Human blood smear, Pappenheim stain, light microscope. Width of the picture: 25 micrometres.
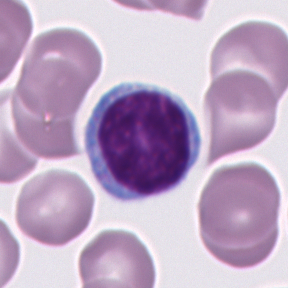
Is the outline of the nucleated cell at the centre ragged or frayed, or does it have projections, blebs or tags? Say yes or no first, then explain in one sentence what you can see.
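No. The cell's outline is smooth and roughly round.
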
